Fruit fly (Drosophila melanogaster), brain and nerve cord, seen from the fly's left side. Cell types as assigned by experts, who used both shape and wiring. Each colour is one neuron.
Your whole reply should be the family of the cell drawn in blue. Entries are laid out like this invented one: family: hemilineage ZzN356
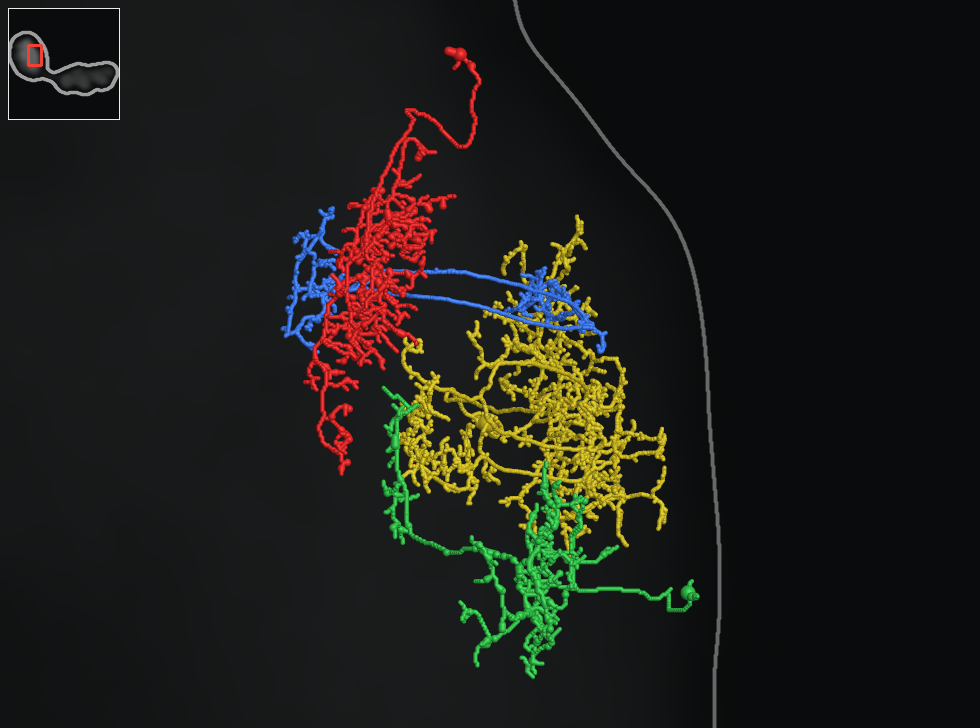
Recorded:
family: Y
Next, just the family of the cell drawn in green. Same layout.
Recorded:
family: Y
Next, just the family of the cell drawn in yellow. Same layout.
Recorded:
family: TmY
